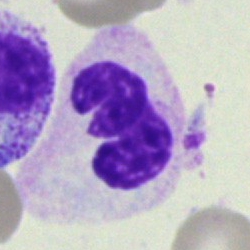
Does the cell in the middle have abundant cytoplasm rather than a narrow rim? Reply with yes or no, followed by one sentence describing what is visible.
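Yes. The cytoplasm is abundant and pale pinkish-lilac.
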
